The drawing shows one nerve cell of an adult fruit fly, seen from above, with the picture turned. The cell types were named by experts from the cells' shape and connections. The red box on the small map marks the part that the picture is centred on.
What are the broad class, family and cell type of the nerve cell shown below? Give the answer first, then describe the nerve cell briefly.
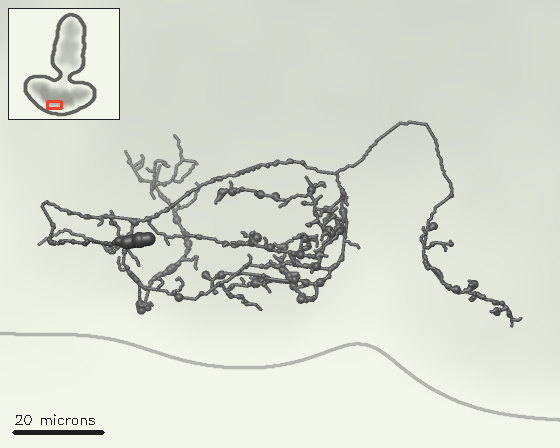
Its broad class is central-brain intrinsic neuron. The name of its family is class DAN. It is of cell type PAM08. It lies in the brain. The cell body is on the left of the picture. From left to right in the picture it spans about 110 microns.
